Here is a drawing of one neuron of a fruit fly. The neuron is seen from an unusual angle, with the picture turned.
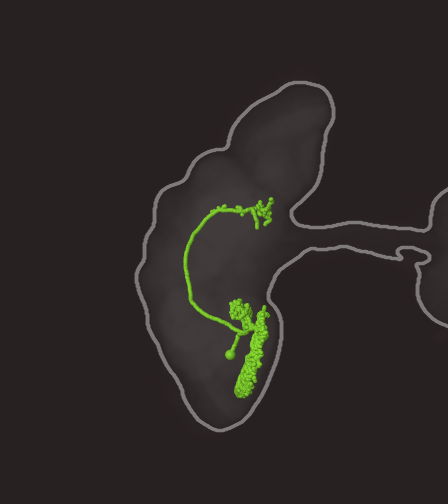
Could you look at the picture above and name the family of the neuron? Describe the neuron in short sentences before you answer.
It lies in the brain. As drawn here it is taller than it is wide. This is a visual projection neuron. The family is Nod.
